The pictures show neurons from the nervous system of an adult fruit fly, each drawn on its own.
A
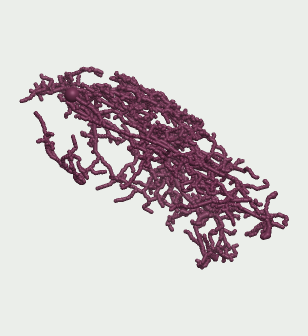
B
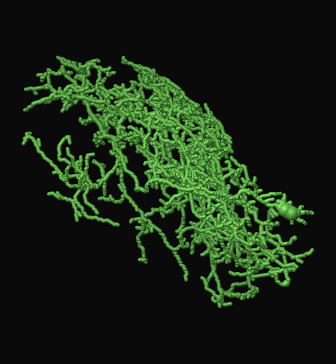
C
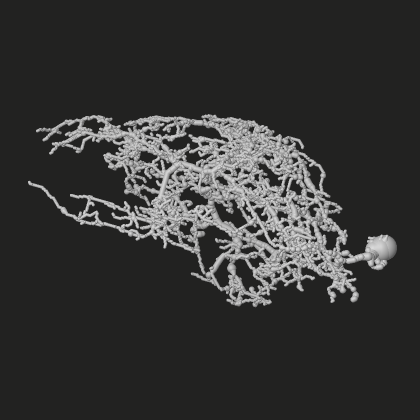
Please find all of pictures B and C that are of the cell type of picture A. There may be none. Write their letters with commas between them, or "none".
B, C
